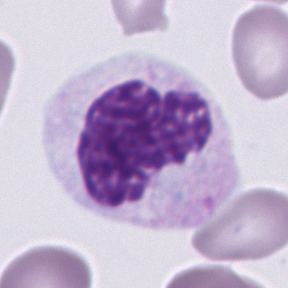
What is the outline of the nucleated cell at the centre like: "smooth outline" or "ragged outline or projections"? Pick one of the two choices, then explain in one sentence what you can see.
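Smooth outline. The cell outline is smooth and roughly oval.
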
